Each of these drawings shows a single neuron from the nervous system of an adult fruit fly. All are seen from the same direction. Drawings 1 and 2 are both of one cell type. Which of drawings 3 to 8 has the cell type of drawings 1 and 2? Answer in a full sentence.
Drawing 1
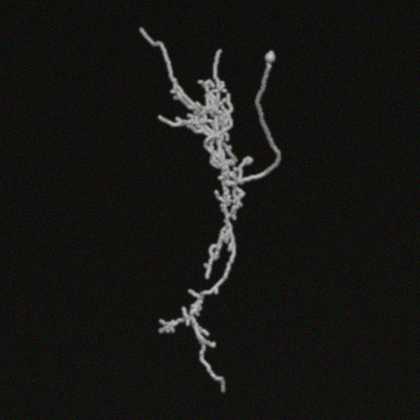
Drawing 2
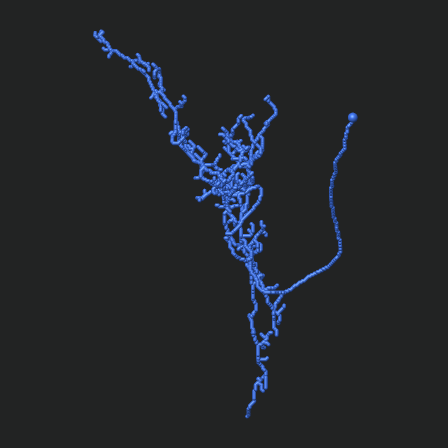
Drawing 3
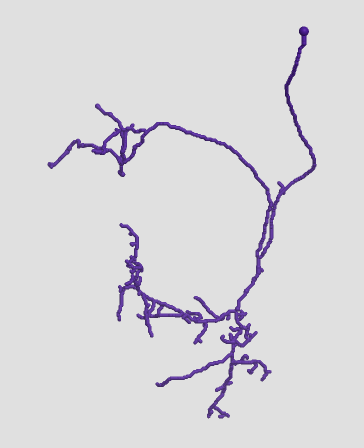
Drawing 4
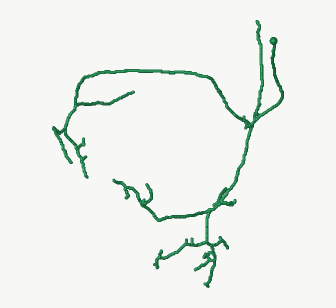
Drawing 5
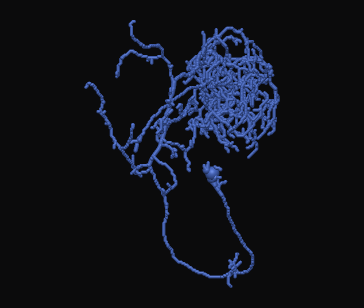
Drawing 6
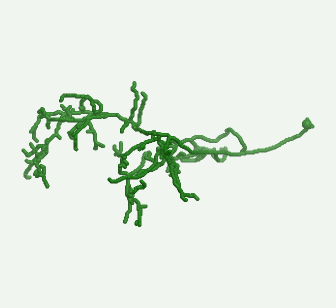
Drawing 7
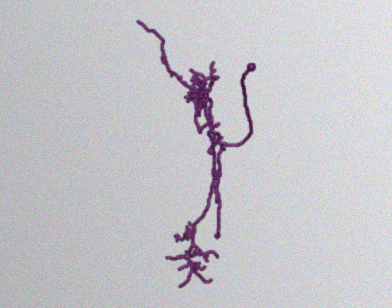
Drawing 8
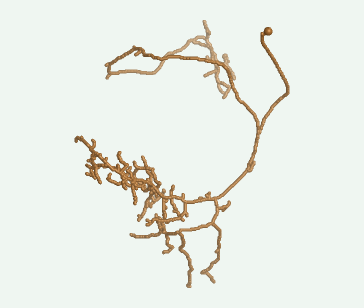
The neuron in drawing 7 is of the same cell type.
